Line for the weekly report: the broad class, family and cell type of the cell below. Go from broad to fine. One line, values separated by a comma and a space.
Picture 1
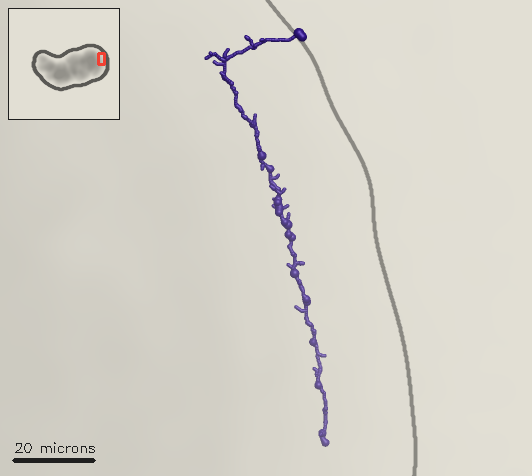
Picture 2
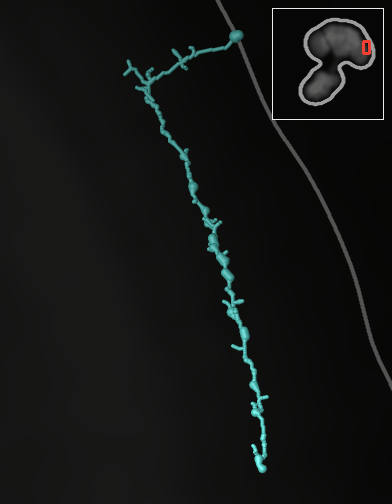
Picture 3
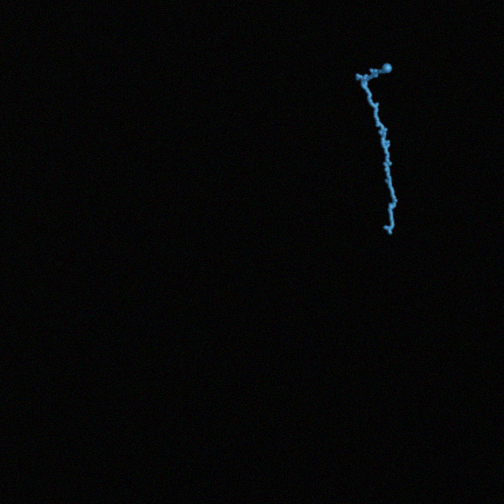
optic-lobe intrinsic neuron, Dm, Dm3c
